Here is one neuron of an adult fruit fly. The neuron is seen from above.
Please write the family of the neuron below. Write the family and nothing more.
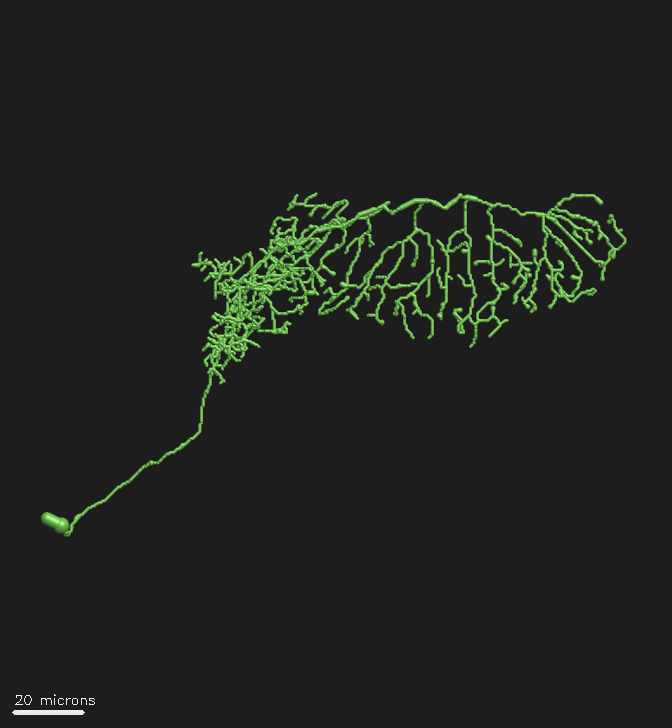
hemilineage DL1_dorsal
